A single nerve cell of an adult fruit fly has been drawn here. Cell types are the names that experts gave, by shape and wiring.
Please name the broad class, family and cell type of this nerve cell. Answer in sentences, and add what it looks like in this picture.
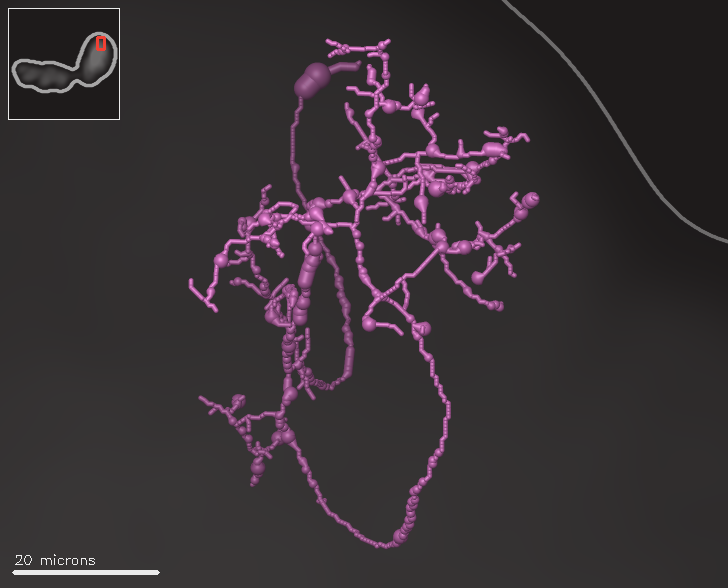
This is a central-brain intrinsic neuron. The family is hemilineage SLPal1. It is of cell type SLP015_b. Its cell body lies at the top of the picture. By the scale bar it is about 70 microns tall in this view. The picture shows dozens of branch ends.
